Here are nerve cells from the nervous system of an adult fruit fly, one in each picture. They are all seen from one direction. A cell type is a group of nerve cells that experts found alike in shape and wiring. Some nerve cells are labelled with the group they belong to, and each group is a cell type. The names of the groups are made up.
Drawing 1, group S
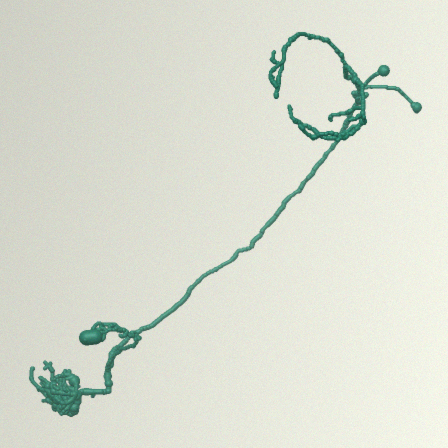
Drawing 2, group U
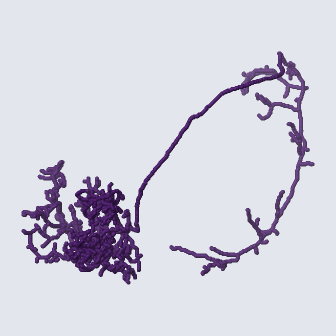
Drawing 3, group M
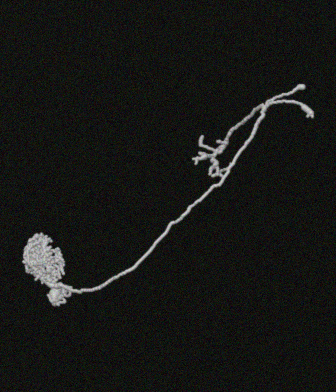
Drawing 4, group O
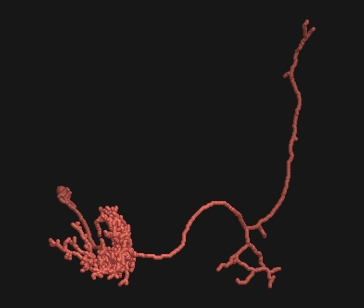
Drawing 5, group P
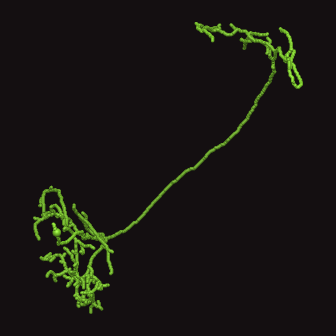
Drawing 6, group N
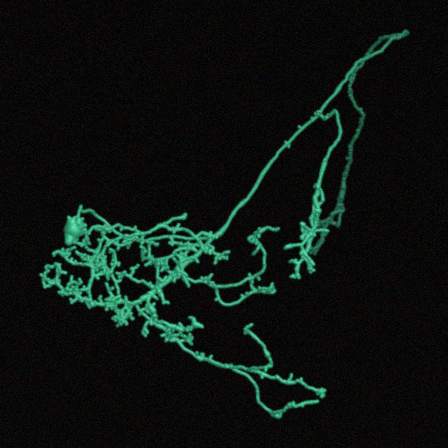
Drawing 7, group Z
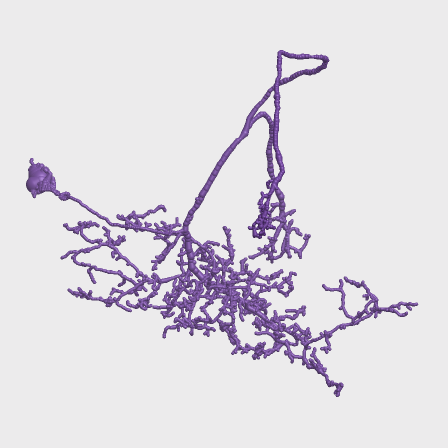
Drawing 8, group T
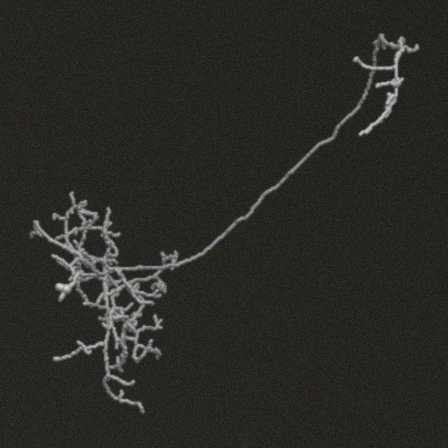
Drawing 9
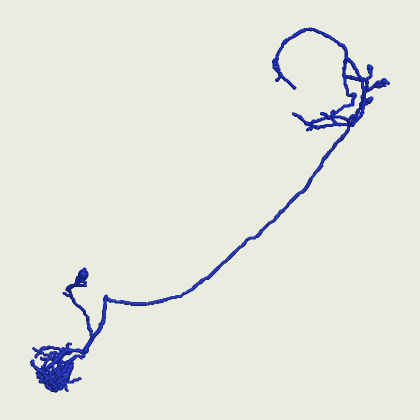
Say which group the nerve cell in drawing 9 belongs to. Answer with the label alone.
group S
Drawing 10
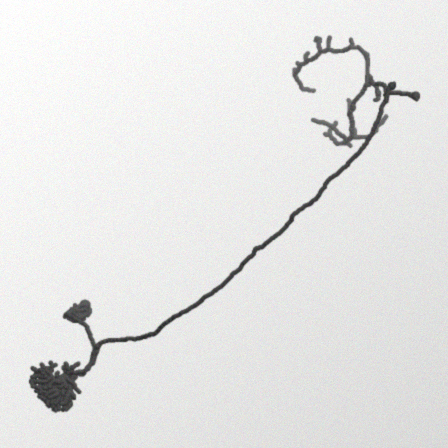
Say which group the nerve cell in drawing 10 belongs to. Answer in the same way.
group S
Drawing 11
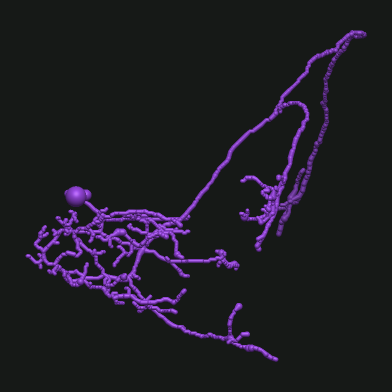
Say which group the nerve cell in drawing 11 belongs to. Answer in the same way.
group N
